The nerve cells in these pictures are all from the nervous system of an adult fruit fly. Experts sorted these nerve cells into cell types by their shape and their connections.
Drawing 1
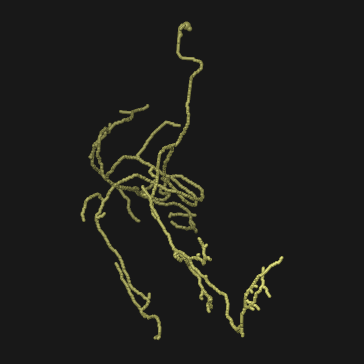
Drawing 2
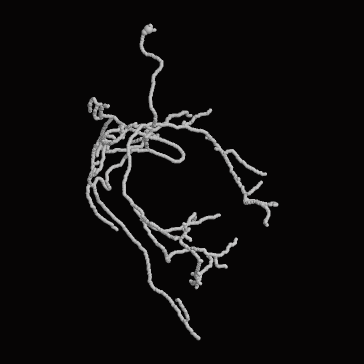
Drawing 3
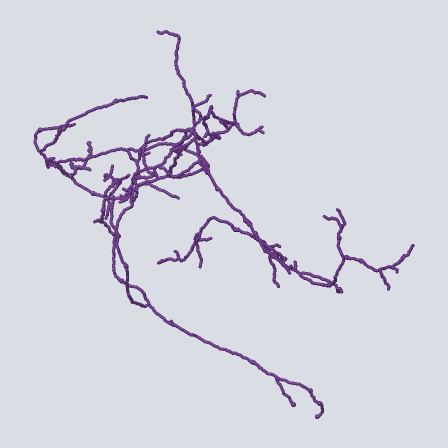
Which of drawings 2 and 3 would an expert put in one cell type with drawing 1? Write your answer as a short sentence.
None of them is of the same cell type.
